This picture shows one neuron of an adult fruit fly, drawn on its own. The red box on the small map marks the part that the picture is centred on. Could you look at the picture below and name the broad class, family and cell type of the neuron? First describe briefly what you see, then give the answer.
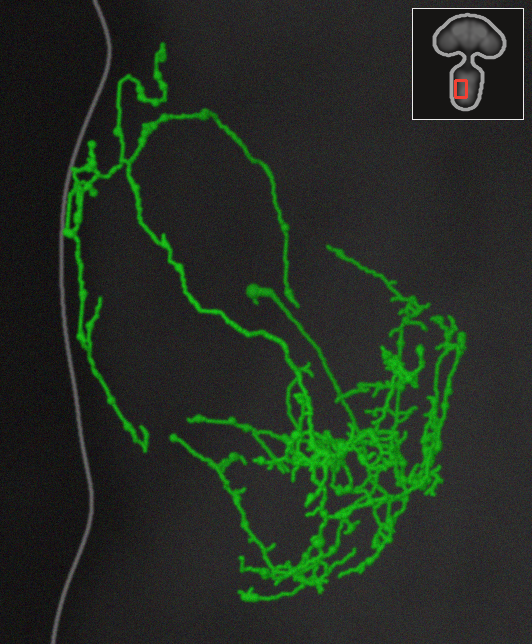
It lies in the nerve cord. The cell body can be seen in the middle of the picture. The picture shows dozens of branch ends. It is a nerve-cord intrinsic neuron. Its family is hemilineage 04B. The cell type is IN04B078.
